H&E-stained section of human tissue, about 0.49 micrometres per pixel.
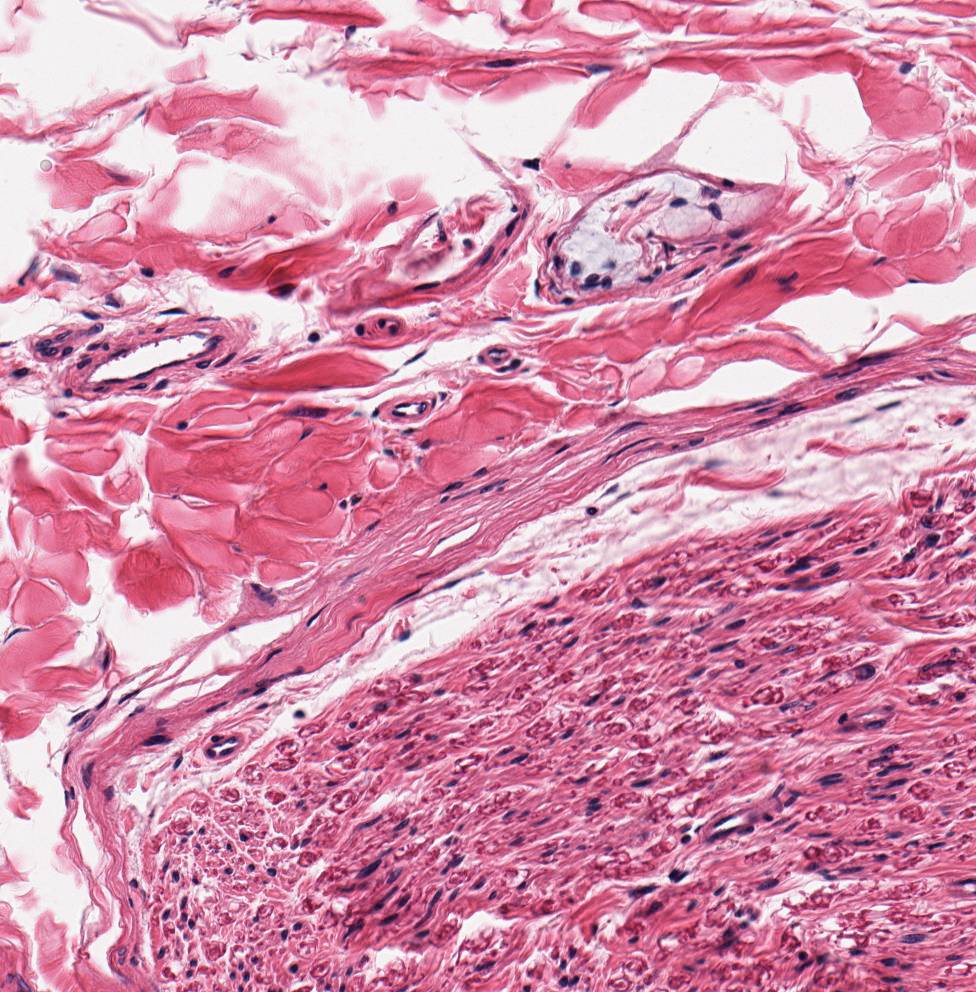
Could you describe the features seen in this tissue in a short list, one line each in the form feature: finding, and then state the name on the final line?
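Layout: diagonal boundary; loose upper left, densely cellular lower right
Band: wavy fibrous tissue, elongated dark nuclei, lower left to upper right between parts
Vessels: several small, open lumens, among fibres upper left
Structure: small, rounded, near top centre-right; pale bluish-grey interior, scattered nuclei
Name: tibial nerve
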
